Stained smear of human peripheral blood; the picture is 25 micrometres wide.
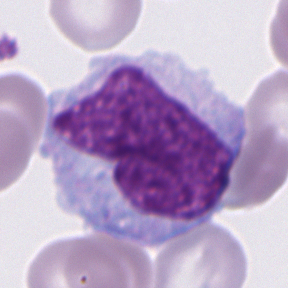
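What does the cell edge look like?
Irregular, slightly ruffled and scalloped.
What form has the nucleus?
Irregular and folded, a notch cutting into its lower-left side; chromatin finely strand-like and lacy, not coarsely clumped.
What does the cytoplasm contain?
No distinct coarse granules.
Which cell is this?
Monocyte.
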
